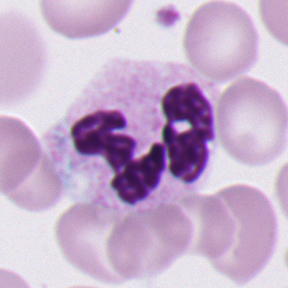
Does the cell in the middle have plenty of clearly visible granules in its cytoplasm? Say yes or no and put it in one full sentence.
Yes, many granules are seen in the cytoplasm of this cell.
